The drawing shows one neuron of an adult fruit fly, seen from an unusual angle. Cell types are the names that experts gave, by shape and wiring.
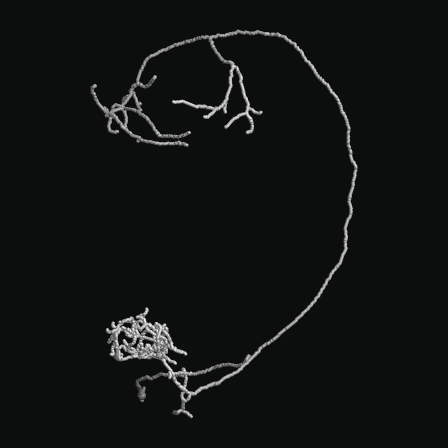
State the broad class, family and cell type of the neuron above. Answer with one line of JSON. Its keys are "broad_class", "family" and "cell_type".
{"broad_class": "central-brain intrinsic neuron", "family": "hemilineage ALlv1", "cell_type": "M_lvPNm45"}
